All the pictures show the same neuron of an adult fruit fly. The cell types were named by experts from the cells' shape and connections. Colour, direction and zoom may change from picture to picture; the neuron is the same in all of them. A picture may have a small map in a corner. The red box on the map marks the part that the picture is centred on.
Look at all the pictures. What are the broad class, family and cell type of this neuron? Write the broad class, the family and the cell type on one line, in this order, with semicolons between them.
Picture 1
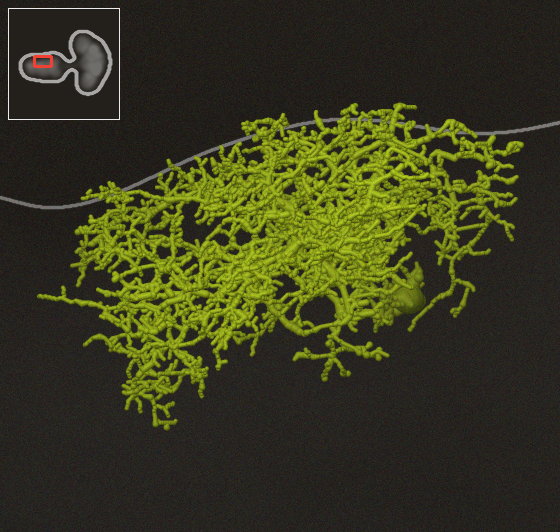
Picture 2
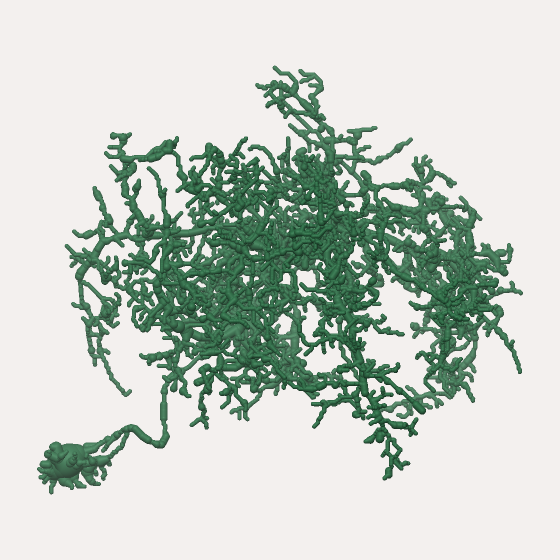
nerve-cord intrinsic neuron; hemilineage 08A; IN08A002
